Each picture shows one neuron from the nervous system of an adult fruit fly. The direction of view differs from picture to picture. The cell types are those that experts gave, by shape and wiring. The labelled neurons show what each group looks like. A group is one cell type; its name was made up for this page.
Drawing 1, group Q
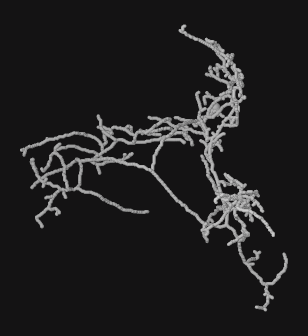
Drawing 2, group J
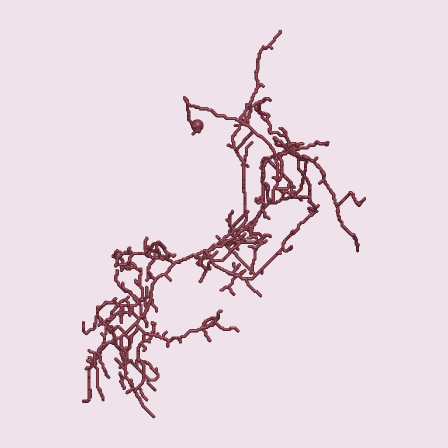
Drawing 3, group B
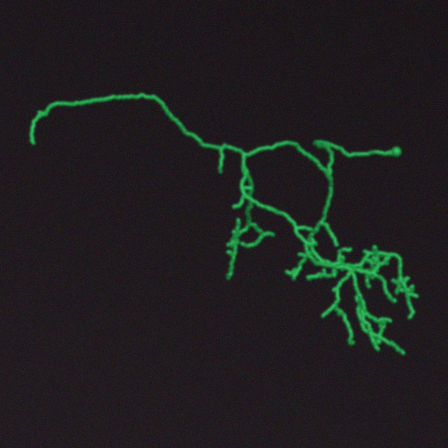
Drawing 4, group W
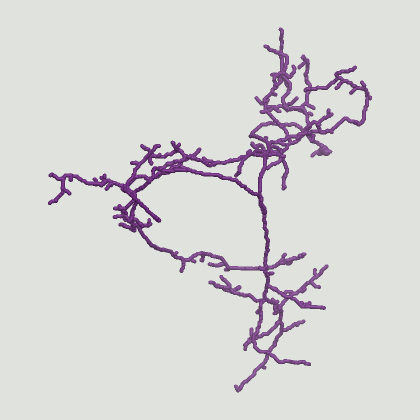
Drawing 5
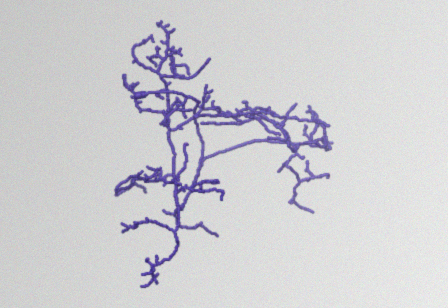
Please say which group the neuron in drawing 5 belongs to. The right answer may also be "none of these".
group Q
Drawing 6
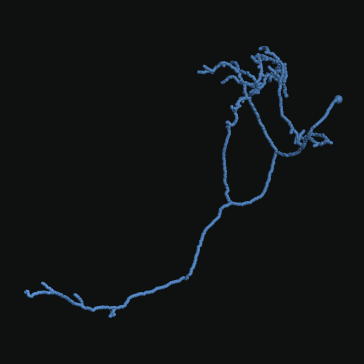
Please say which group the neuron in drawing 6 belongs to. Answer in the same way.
group B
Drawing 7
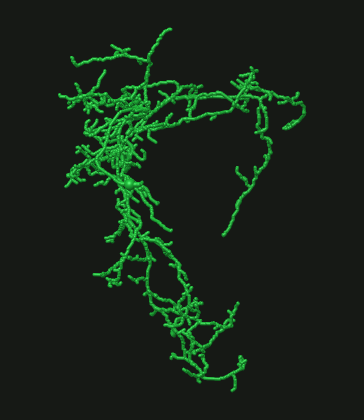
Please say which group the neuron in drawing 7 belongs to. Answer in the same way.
none of these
